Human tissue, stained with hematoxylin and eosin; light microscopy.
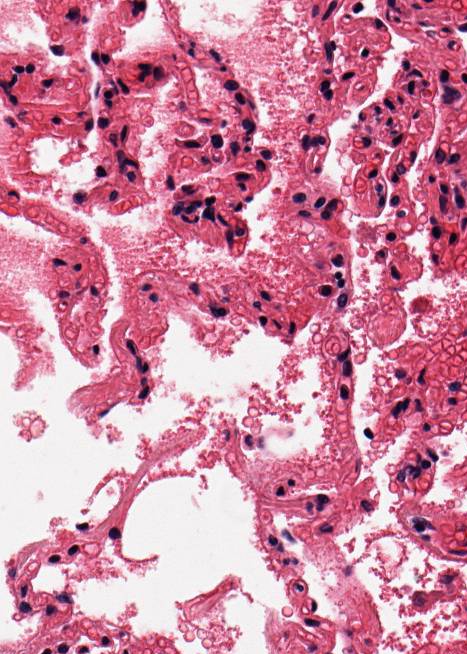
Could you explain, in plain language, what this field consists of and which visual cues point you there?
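This is alveolus, seen as thin strands of tissue that branch across the field and separate irregular open spaces. The strands are packed with crowded red blood cells lying within their capillaries, and their nuclei are small, dark-staining and oval to elongated.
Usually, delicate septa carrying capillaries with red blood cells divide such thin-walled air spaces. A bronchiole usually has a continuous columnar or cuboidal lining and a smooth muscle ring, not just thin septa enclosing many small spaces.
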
